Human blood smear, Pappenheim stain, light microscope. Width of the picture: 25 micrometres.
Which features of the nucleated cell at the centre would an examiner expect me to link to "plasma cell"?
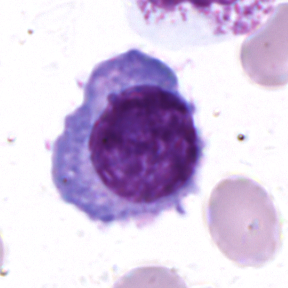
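Take the nucleus first: in this plasma cell it sits off-centre, over toward the right side.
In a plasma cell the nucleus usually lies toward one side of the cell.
So that placement agrees, and the cytoplasm balances it as a broad rim that is widest on the left of the nucleus.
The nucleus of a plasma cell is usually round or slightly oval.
Here it is round in outline and about 10 micrometres across, which agrees as well. The chromatin is dark purple and coarsely clumped, with paler streaks running between the clumps. As for the cell border, it is irregular and lumpy rather than evenly round.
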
